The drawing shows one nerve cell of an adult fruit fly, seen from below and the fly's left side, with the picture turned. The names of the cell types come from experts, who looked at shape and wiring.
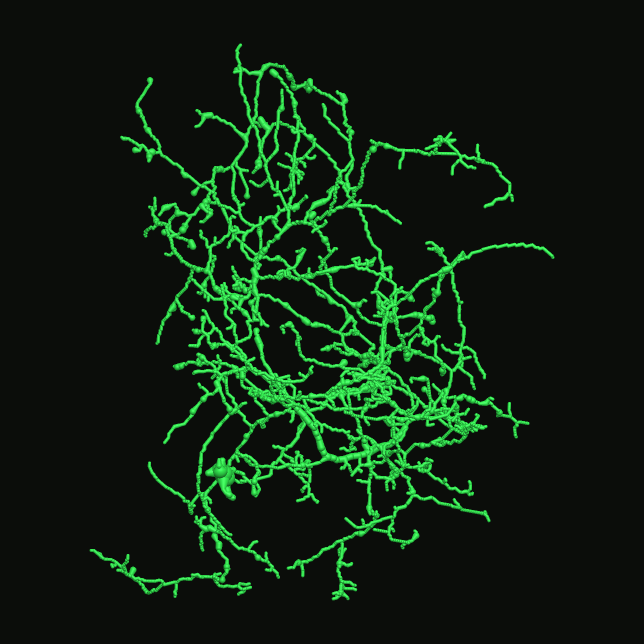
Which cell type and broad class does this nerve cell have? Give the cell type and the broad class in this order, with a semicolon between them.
GNG166; central-brain intrinsic neuron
